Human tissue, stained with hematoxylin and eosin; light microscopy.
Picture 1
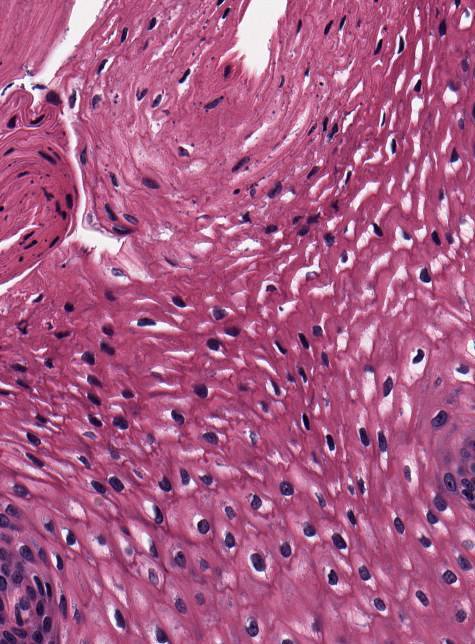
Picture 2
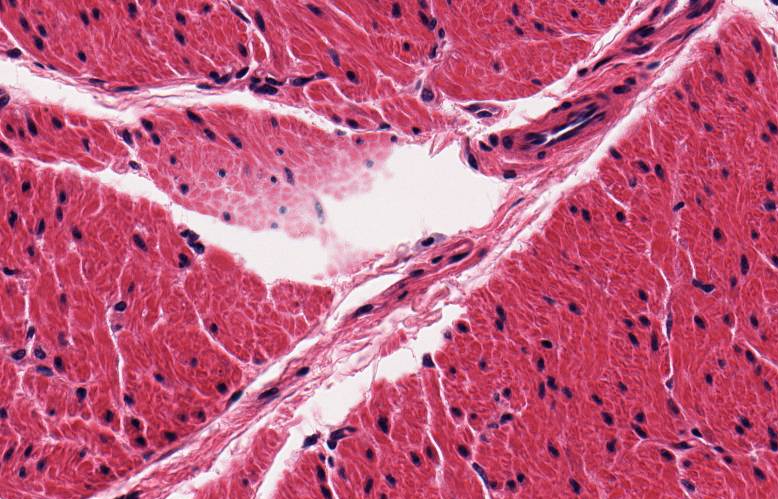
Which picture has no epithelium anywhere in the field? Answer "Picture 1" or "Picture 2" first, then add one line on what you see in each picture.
Picture 2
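Picture 1: The whole field is taken up by layered squamous epithelial cells, with no connective tissue or vessels in view.
Picture 2: No fat cells and no epithelium are present anywhere in the field.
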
